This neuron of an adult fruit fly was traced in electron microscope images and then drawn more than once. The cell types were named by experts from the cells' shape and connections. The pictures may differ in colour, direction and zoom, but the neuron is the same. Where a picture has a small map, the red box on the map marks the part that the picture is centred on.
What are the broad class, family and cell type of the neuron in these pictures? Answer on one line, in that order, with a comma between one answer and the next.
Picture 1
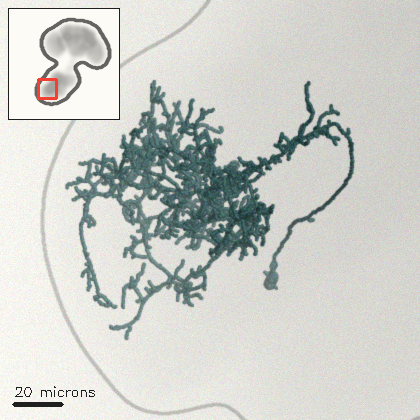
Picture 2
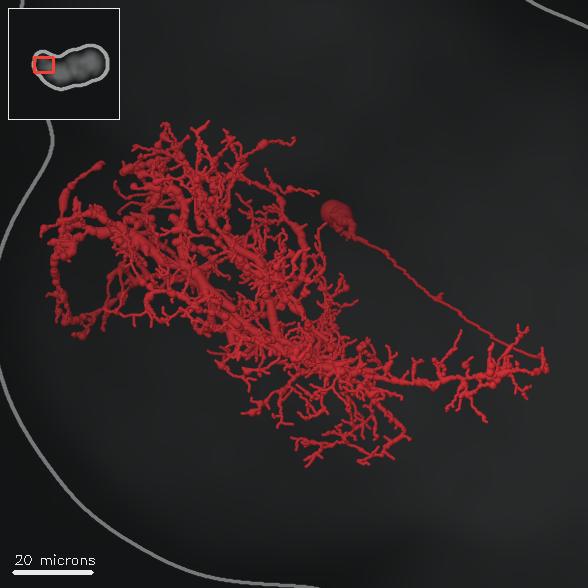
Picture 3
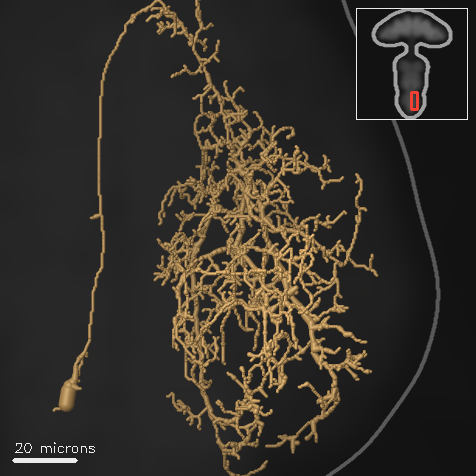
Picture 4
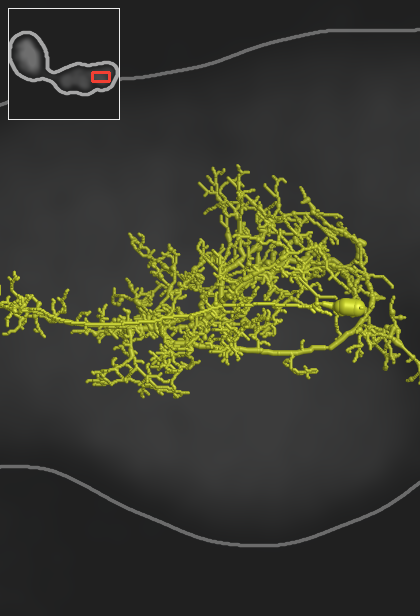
nerve-cord intrinsic neuron, hemilineage 12B, IN12B012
